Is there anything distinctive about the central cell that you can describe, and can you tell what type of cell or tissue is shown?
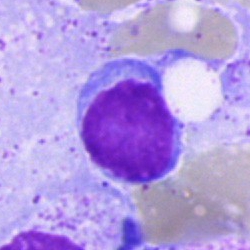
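The outline is round to slightly oval, with a smooth edge and no projections from the surface. Cytoplasm is blue and forms a rim that is widest above the nucleus. Name: lymphocyte.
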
